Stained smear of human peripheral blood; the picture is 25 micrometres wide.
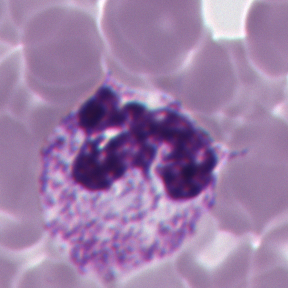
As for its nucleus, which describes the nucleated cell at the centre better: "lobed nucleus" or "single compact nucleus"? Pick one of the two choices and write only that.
Lobed nucleus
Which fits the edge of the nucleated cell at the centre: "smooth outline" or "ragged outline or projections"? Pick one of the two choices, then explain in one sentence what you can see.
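Ragged outline or projections. The cell outline is roughly round with a slightly ragged edge.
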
